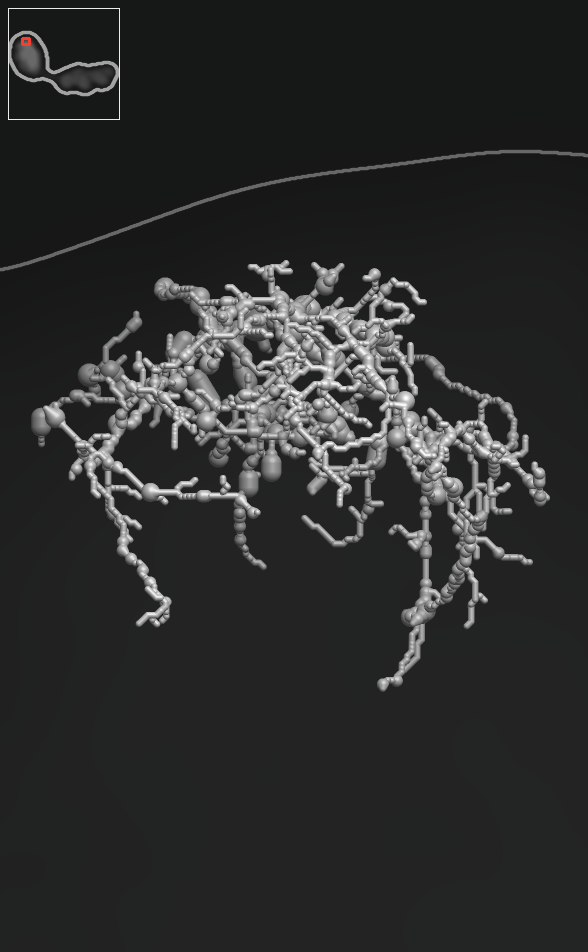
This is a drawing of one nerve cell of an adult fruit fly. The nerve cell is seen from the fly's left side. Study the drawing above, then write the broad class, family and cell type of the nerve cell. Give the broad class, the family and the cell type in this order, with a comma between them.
central-brain intrinsic neuron, hemilineage SLPpm3, CB2592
